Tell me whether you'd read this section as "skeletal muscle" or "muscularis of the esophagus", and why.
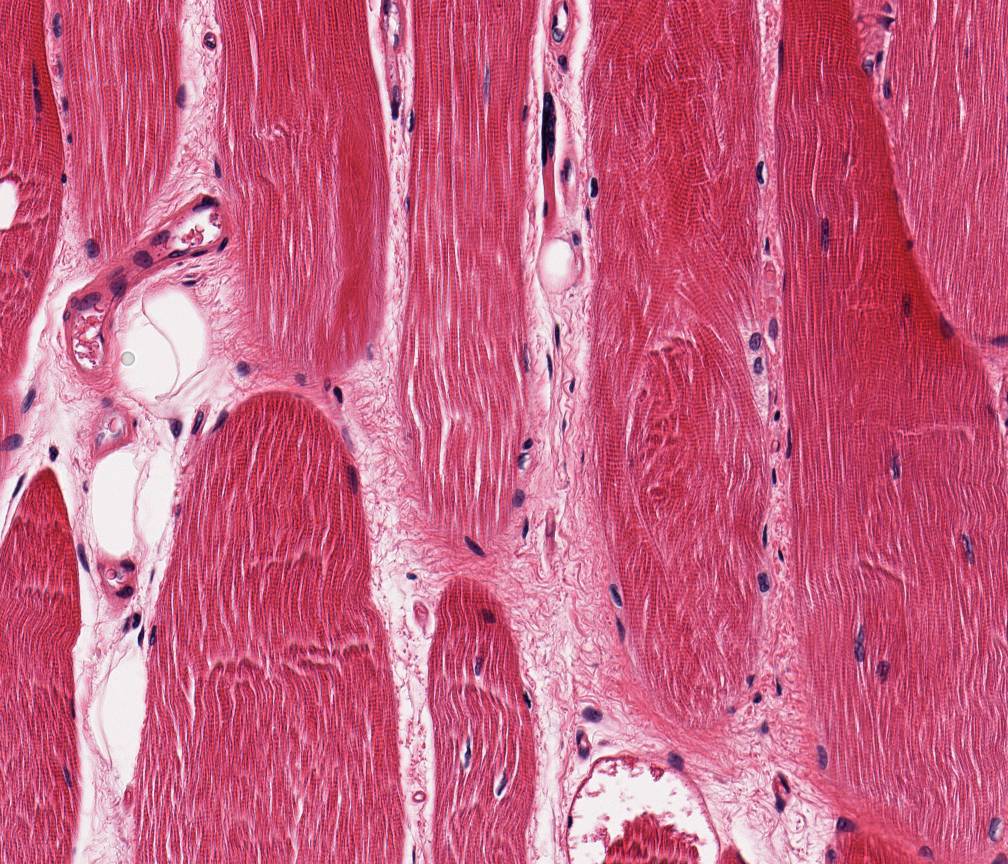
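It's skeletal muscle. The fibres show fine transverse cross-striations, and their flattened dark purple nuclei sit at the edges rather than in the centres.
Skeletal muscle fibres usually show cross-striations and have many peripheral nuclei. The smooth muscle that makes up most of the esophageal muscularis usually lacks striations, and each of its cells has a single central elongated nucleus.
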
